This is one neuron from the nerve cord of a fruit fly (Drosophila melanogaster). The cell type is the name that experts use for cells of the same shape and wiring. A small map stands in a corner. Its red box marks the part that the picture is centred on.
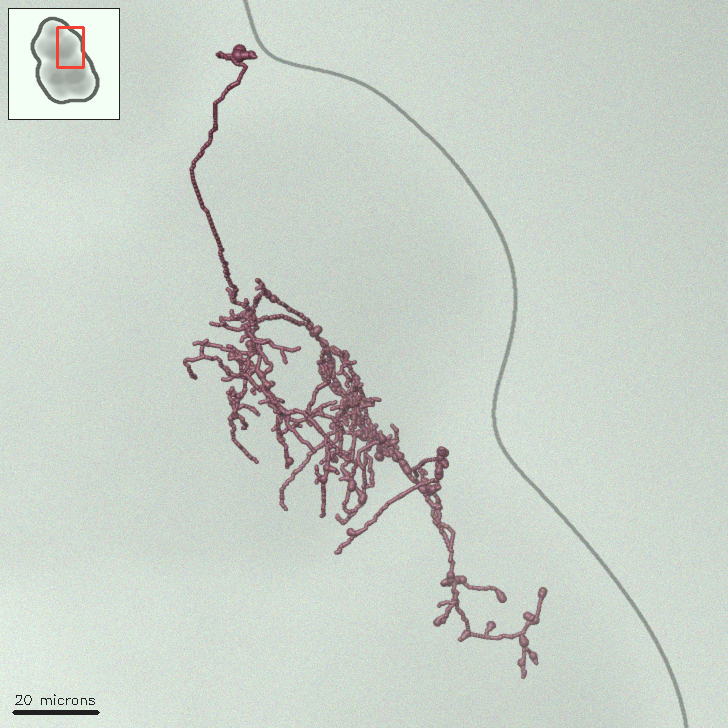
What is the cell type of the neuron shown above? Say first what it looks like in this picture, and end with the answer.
By the scale bar it is about 150 microns tall in this view. Dozens of branch ends can be seen. It is a nerve-cord intrinsic neuron. It is of cell type IN03B062.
